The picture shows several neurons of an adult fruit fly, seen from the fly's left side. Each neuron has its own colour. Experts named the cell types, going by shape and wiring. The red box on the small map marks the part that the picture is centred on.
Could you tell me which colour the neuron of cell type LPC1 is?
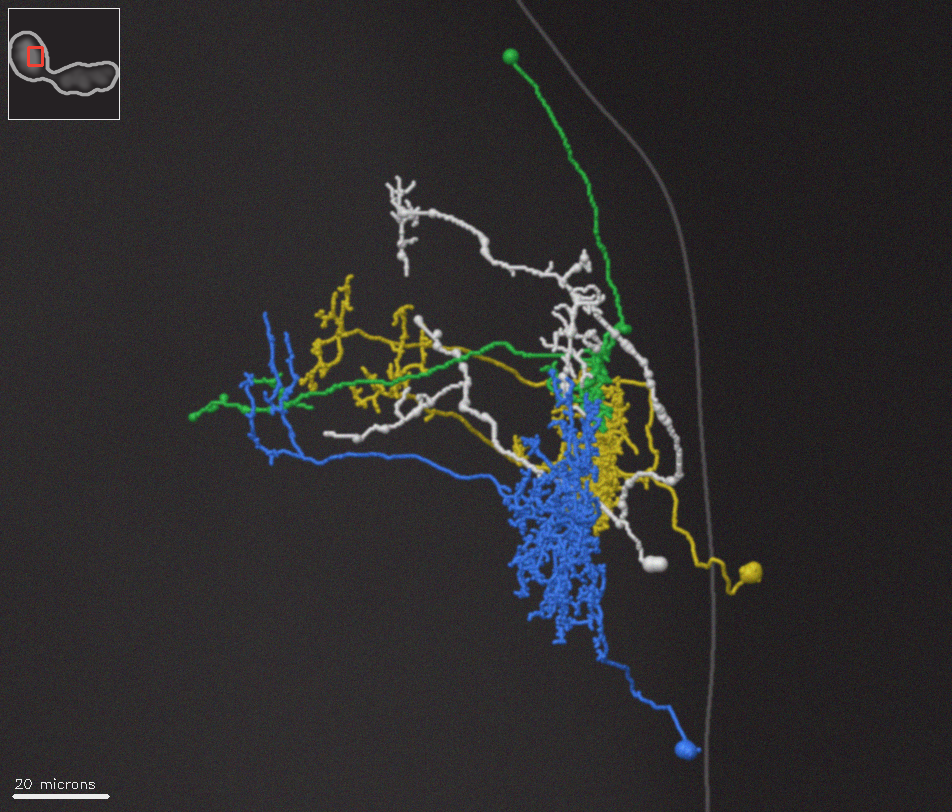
green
